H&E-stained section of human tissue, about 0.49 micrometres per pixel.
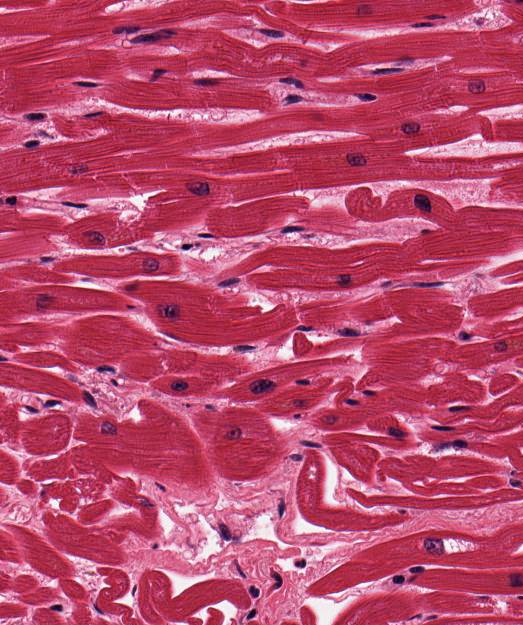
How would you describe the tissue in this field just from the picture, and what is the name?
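Muscle fibres occupy almost the entire field, running roughly horizontally in the upper two-thirds and cut more obliquely and across in the lower part. Fibres branch and join their neighbours. Most cells have a single, centrally placed oval nucleus. Several fibres in the lower half follow a wavy course. This is the left ventricle of the heart.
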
